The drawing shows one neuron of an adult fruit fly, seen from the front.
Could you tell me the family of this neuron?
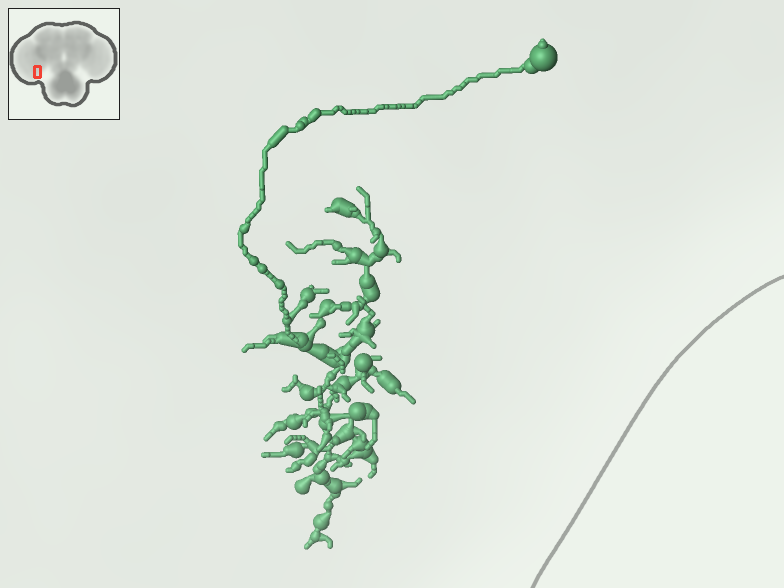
Dm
